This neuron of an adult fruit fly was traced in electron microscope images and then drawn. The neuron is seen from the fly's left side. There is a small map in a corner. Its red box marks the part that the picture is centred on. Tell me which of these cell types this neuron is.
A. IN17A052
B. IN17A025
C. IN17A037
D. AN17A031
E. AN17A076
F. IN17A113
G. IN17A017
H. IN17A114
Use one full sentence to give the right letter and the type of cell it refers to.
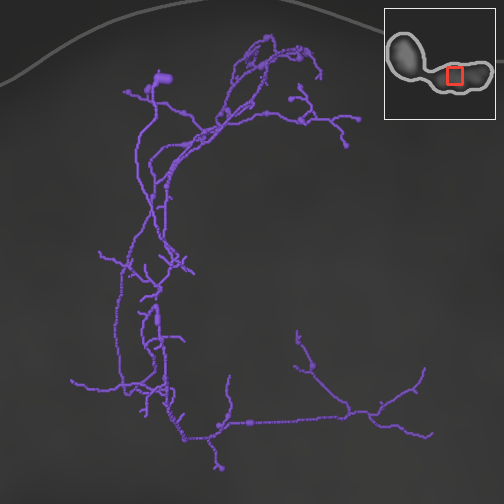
The neuron takes the cell type IN17A113, listed as option F.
